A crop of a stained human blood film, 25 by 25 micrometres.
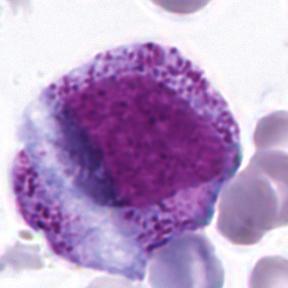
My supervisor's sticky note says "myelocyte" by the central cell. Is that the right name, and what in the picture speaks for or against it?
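To the left of the nucleus I see a pale blue-grey zone of cytoplasm that is nearly free of granules. Elsewhere, numerous coarse dark purple-red granules fill the cytoplasm, and some lie over the nucleus as well. Red cells touch it along its right side. Being filled with coarse reddish-purple azurophilic granules is typical of a promyelocyte, whereas a myelocyte shows mostly fine lilac specific granules, so these granules speak for the first and against the second. The blue-grey tint of the cytoplasm also leans towards promyelocyte, which usually has blue cytoplasm, and away from the paler, pinkish cytoplasm typical of a myelocyte. So myelocyte does not fit; this is a promyelocyte.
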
